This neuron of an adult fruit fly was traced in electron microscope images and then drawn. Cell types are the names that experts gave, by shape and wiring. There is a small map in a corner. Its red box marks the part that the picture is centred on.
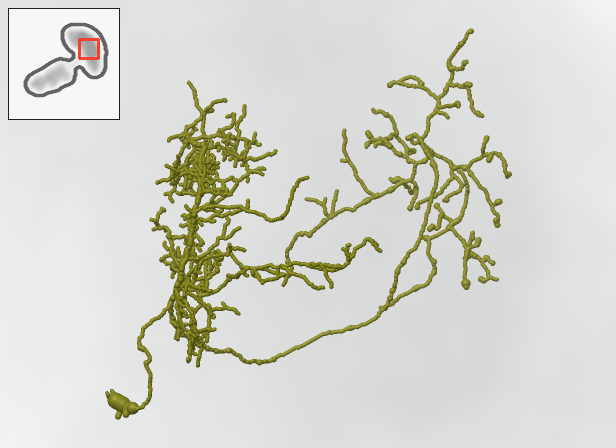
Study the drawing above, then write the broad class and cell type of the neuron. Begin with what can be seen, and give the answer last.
It lies in the brain. The cell body is at the lower left of the picture. Dozens of branch ends can be seen. Its broad class is central-brain intrinsic neuron. Its cell type is LAL181.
